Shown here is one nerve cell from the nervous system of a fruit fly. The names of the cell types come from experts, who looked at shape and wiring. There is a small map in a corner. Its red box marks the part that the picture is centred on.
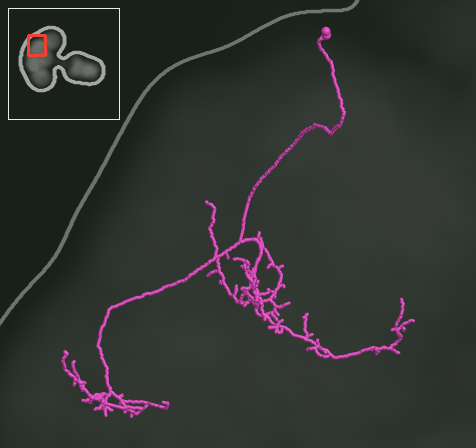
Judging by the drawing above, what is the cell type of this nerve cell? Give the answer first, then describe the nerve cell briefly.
The cell type is CL018. It is a central-brain intrinsic neuron. It lies in the brain. In this view it is about as wide as it is tall.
